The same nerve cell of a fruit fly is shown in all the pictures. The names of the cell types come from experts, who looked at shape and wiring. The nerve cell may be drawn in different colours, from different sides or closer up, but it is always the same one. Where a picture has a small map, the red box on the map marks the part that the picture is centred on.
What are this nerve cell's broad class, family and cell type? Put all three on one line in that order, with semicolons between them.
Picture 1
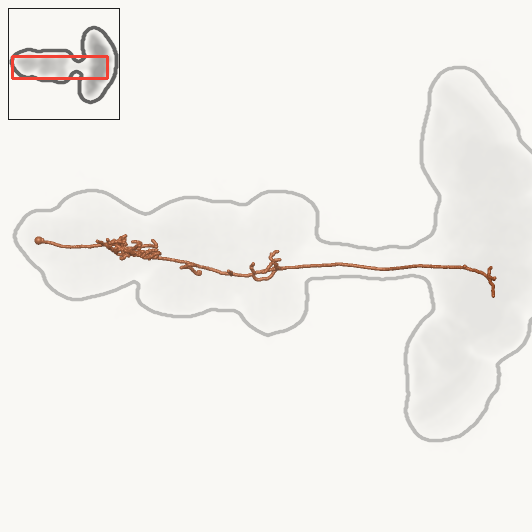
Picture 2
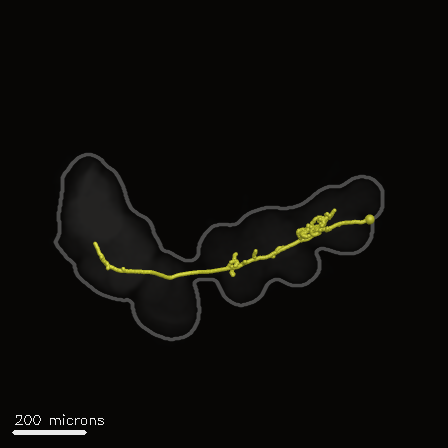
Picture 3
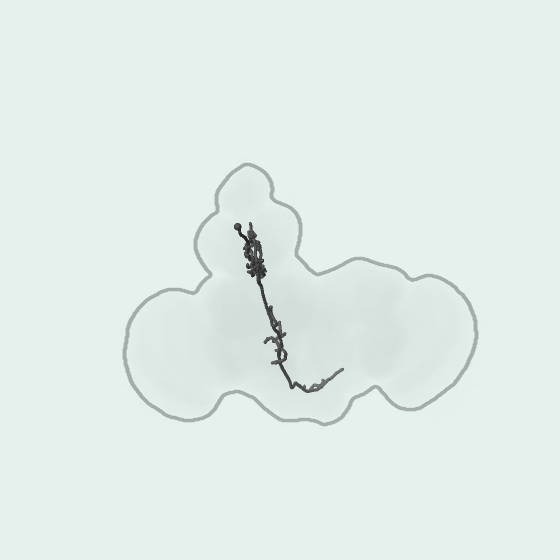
ascending neuron; hemilineage 05B; AN05B060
